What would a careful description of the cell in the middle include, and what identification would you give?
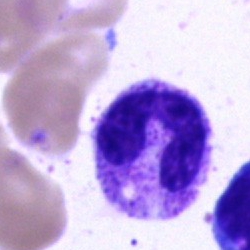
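Shape of the nucleus comes first: a curved band, bent into a horseshoe that opens downward. Its chromatin is dark purple and coarsely clumped. Moving to the cytoplasm, it is pale lilac and filled with fine purple granules. One small clear vacuole lies in the lower left of the cytoplasm. This is a band neutrophil.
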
